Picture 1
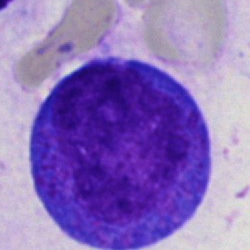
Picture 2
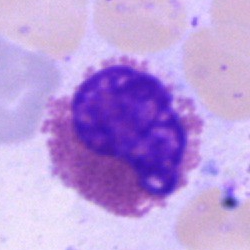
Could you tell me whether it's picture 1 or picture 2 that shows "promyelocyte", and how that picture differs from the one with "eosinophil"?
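Picture 1 shows a promyelocyte; picture 2 shows an eosinophil. The promyelocyte has a round, smooth outline, while the eosinophil's outline is only roughly round. Chromatin in the promyelocyte is finely granular rather than coarsely clumped.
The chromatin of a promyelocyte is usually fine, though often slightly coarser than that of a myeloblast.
In the eosinophil, the chromatin is dark purple and clumped, with paler patches in between.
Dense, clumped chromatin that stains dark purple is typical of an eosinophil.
The eosinophil's nucleus lies toward the upper right of the cell. Granules at the eosinophil's margin give its upper left edge a beaded appearance. The promyelocyte's cytoplasm shows no vacuoles, and red cells lie against its upper left edge.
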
